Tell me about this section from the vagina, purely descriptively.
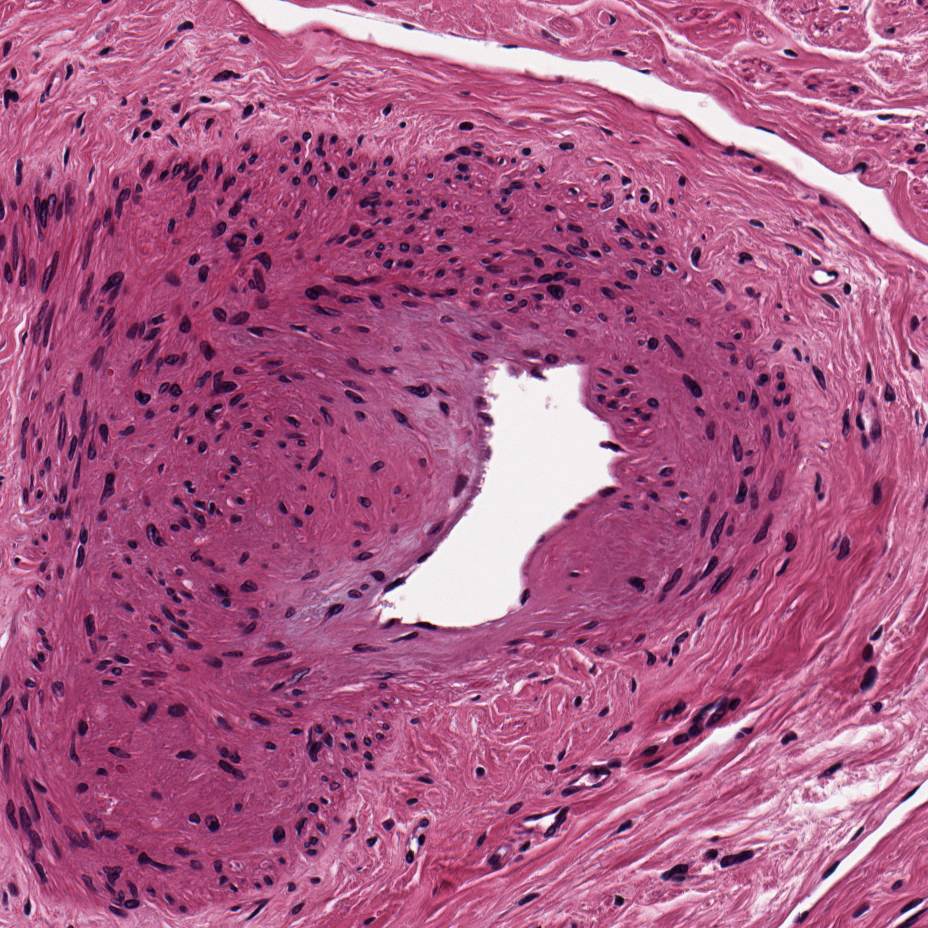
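Let's start with the big picture: one rounded, thick-walled tubular structure fills most of the field, and its small lumen lies near the centre. Now look at the wall. It's built of spindle cells and fibres set in concentric rings around that lumen, and the spindle cells have elongated, dark-staining nuclei. Then compare: above the lumen the wall holds more nuclei than the fibrous part at lower right.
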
